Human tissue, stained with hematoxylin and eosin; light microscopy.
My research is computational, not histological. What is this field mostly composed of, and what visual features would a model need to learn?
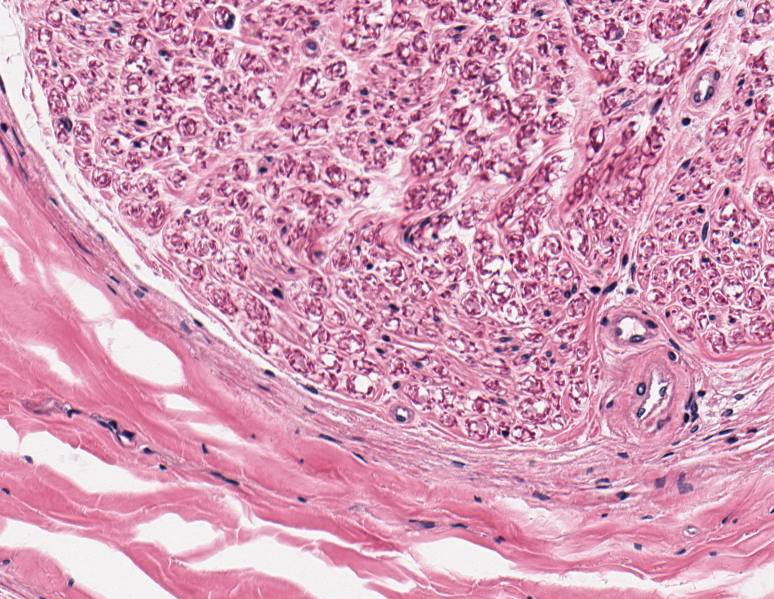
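The field shows a nerve fascicle: a large rounded bundle of cross-cut fibres in the upper right, with wavy pink fibrous bands across the lower left. Its fibres form many small, closely packed round profiles, mostly rings with a frothy pink-purple wall around a small central core.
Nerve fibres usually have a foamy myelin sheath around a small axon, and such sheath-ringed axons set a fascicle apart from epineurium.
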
